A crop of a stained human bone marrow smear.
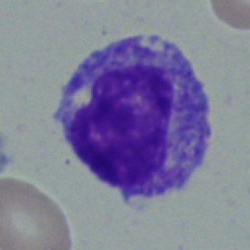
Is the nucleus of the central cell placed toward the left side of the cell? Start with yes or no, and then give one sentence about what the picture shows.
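Yes. The rim of cytoplasm is widest on the right side of the cell.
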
